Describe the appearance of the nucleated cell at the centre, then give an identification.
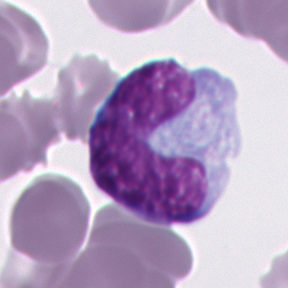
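The nucleus is bent into a C shape, its hollow side facing right. No nucleolus is visible within it. The cytoplasm is pale grey-blue. Along the right side the cell edge is ragged. The cell is a monocyte.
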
